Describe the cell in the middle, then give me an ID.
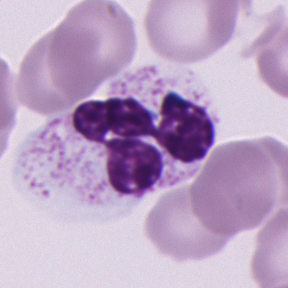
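Look closely at the nucleus: no nucleoli show in it. Fine pink-violet granules are scattered through the cytoplasm, small enough that they leave the nucleus in plain view. You will find no vacuoles in the cytoplasm. This is a segmented neutrophil.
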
